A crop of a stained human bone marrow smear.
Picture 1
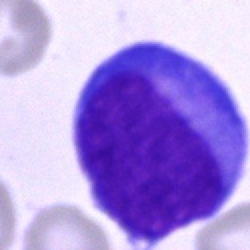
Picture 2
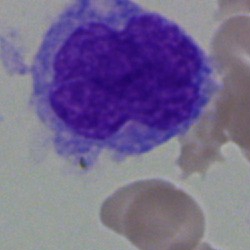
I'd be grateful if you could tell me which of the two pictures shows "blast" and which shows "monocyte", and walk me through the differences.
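Picture 1 is the blast; picture 2, the monocyte. Chromatin: blast deep purple, mottled and speckled; monocyte finely textured and lacy, without coarse dark blocks. Cytoplasm: the blast has a deep blue rim, widest at upper right, with a paler zone against the nucleus there; the monocyte shows a wispy strand trailing off at upper left.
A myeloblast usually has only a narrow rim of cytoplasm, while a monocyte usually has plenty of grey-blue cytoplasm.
Granules: none seen in the blast.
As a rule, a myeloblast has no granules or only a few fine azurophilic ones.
Margin: a small bulge off the bottom edge of the blast; the monocyte margin irregular and ragged, not smooth. Surroundings: pale red cells at upper left of and below the blast; pale red cells without nuclei to the right of and below the monocyte.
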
